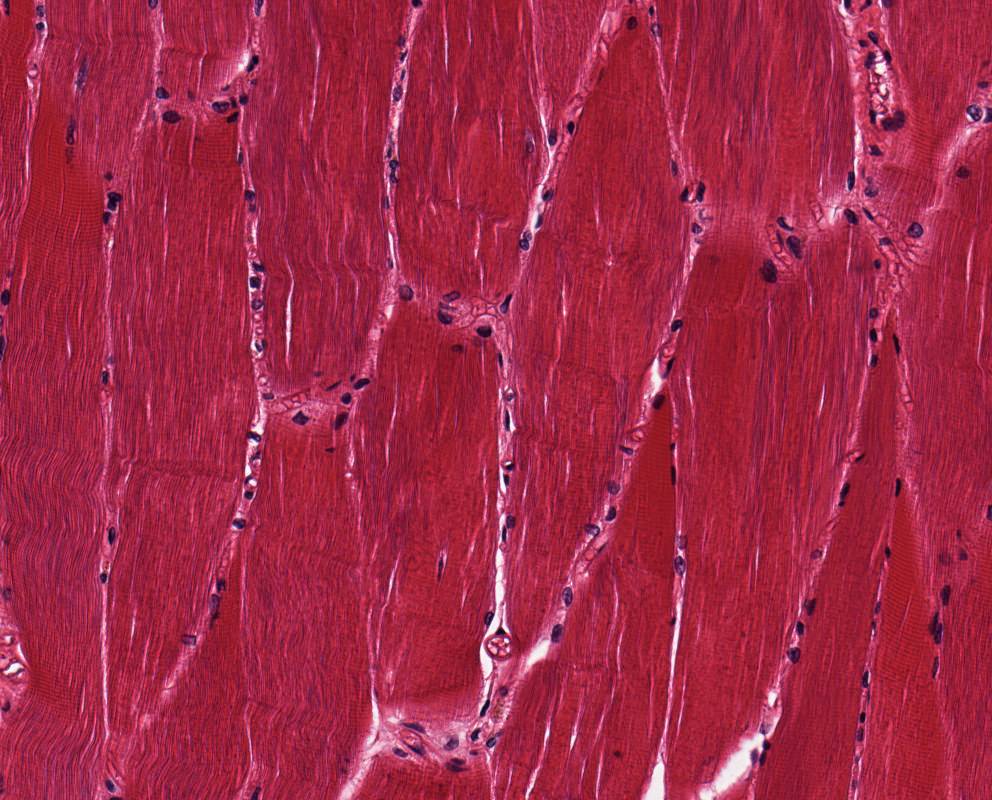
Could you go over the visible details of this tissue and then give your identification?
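Here the muscle fibres run roughly top to bottom across the whole field, cut along their length. Look closely and you'll see fine transverse cross-striations across each fibre's width. The small dark nuclei sit at the fibre edges, not in the centres, and the cytoplasm stains a deep, fairly even red. This is skeletal muscle.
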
